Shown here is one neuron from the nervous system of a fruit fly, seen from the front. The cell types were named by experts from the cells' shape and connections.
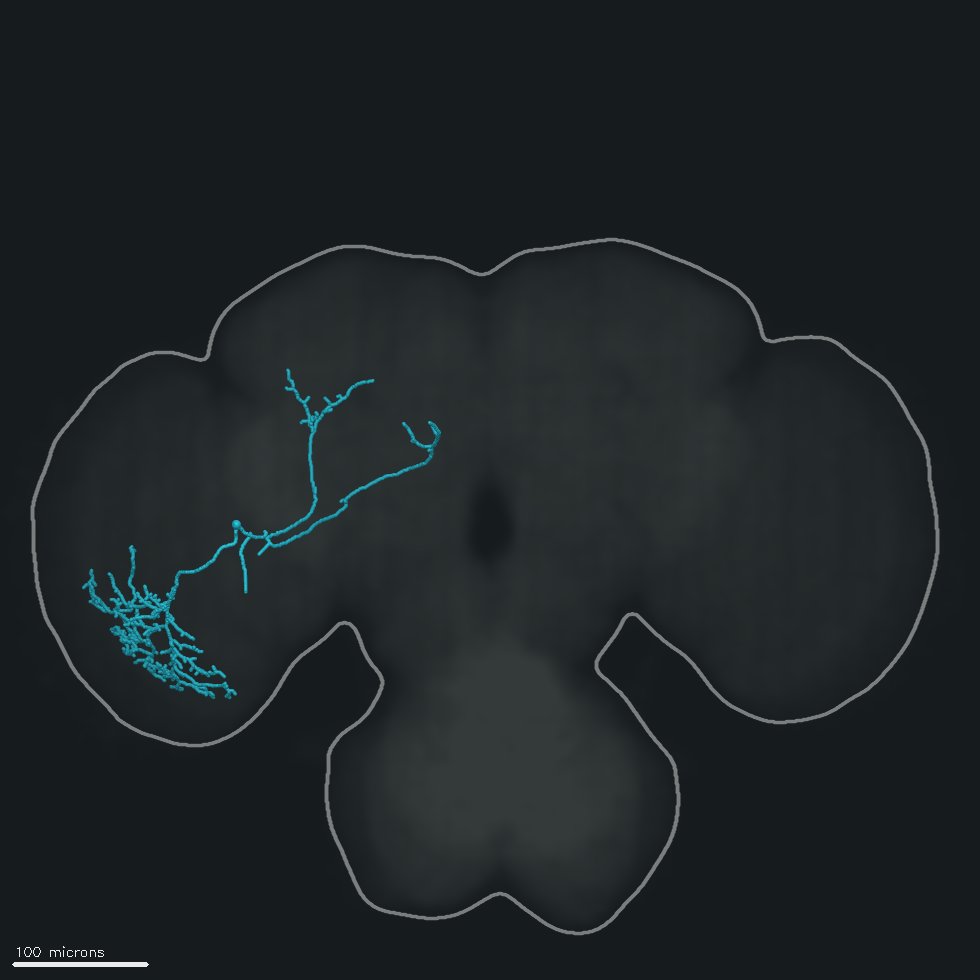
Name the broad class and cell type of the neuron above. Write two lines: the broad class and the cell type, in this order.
visual projection neuron
aMe5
